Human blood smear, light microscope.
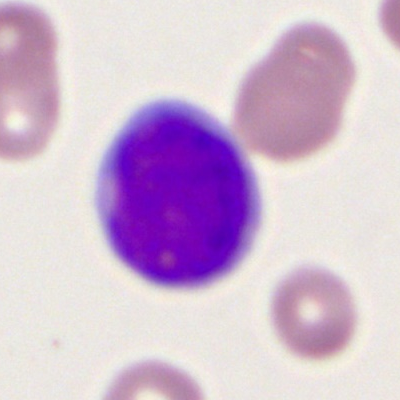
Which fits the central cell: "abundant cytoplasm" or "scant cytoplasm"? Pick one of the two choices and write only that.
Scant cytoplasm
